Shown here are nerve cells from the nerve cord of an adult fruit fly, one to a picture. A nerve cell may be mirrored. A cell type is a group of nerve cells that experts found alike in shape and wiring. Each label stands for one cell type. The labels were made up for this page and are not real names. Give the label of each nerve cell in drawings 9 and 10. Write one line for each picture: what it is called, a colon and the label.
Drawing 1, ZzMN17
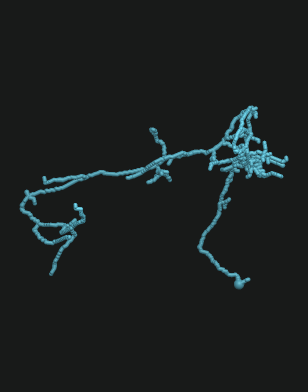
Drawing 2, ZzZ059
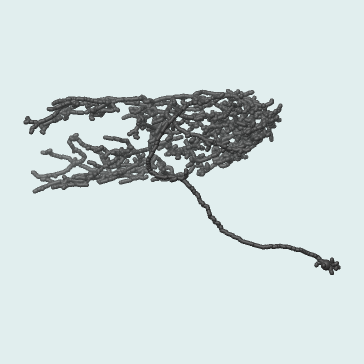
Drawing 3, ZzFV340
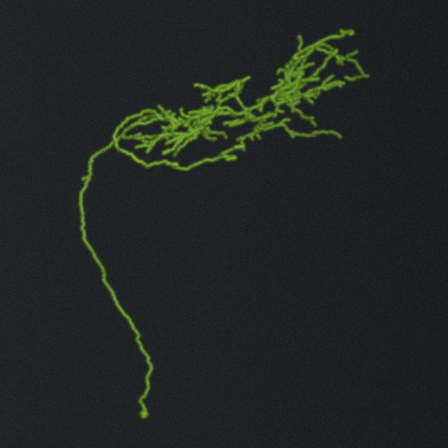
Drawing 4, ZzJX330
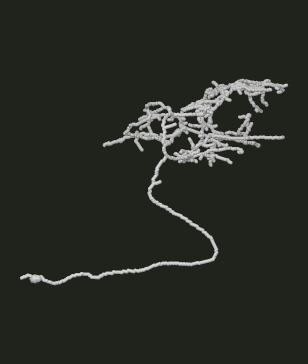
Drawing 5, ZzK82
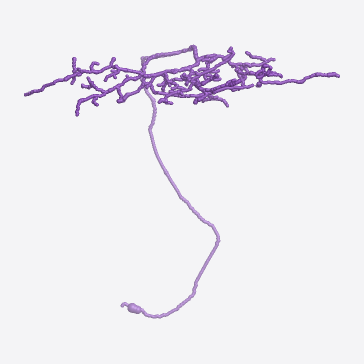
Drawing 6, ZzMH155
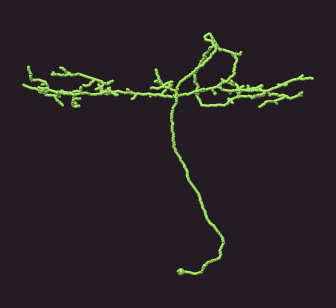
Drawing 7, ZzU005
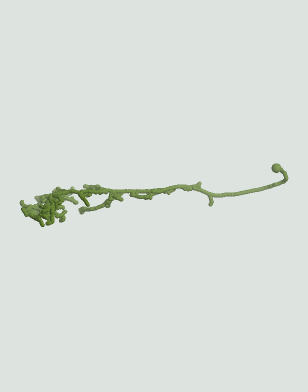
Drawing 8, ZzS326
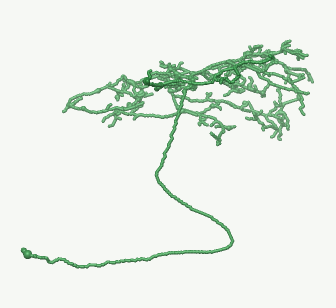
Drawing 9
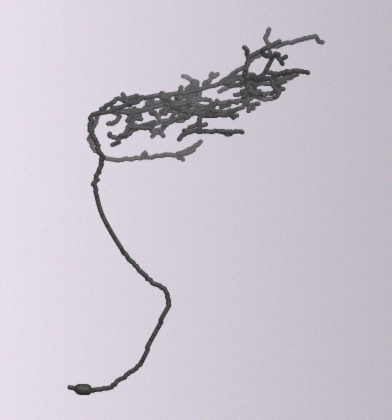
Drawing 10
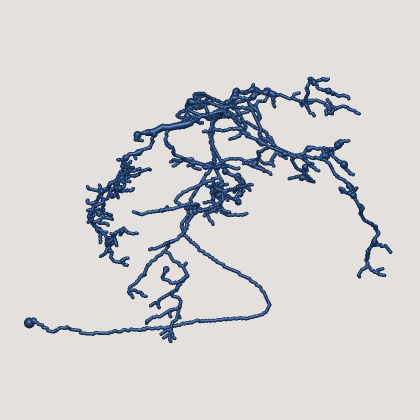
9: ZzFV340
10: ZzS326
